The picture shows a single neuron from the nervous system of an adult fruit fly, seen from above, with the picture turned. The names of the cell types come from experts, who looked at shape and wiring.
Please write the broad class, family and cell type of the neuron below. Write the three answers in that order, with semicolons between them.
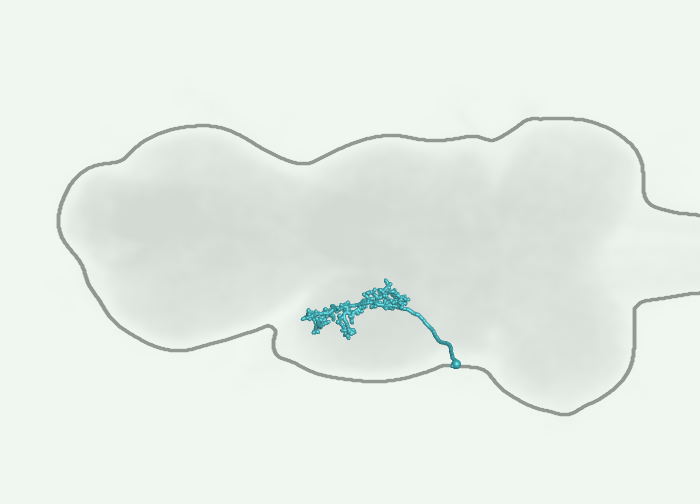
nerve-cord intrinsic neuron; hemilineage 09A; IN09A074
